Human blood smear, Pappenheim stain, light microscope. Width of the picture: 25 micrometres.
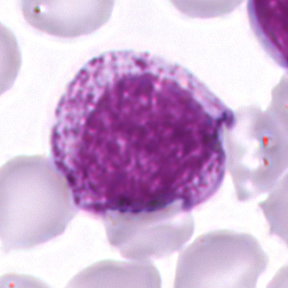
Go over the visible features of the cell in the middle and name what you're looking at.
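Description: the cell has a roughly round outline. Its chromatin is finely stippled and lacks coarse dark clumps. The cytoplasmic rim is widest at the upper left of the cell, and fine purple granules are scattered throughout the cytoplasm. Name: myelocyte.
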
